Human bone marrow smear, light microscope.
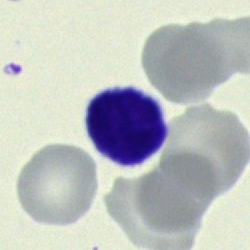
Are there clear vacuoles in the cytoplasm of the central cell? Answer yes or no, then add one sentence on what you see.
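No. No vacuoles are seen in the cell.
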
